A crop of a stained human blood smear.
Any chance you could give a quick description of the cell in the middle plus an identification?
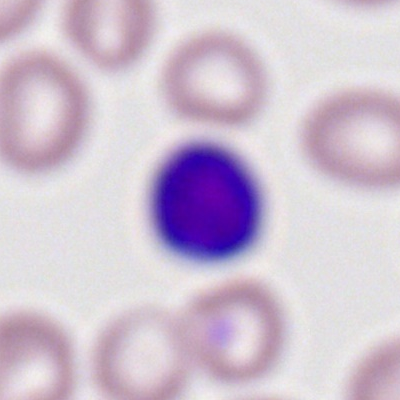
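Checked in order: the stained mass is dense and almost evenly dark purple throughout; little or no cytoplasm shows as a separate rim around it; no nucleoli are seen within it; and no granules appear anywhere in the cell. Name of the cell: lymphocyte.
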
